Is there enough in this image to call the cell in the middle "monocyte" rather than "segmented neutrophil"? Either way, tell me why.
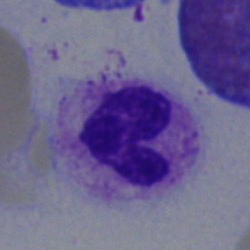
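This is a segmented neutrophil, not a monocyte. Within the nucleus the chromatin is dense and stains dark purple throughout, and no nucleoli can be seen. Fine pinkish-purple granules are scattered through the cytoplasm. Small purple fragments lie just above the cell.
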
